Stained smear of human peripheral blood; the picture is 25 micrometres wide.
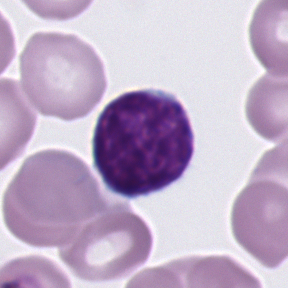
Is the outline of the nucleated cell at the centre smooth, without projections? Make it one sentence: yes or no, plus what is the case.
Yes, no projections, blebs or ragged parts break the cell's outline.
